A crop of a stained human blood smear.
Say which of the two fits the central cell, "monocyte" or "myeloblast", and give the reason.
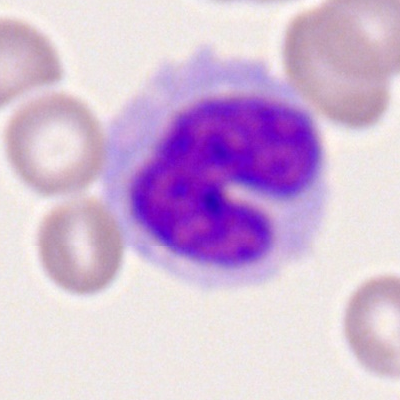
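I'd call this a monocyte. Looking at the nucleus, it's deeply indented, with the notch opening towards the right. The chromatin is purple, patchy, with darker and lighter areas. The rim of cytoplasm is widest along the top and left, and that top edge is ruffled with small projections.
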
